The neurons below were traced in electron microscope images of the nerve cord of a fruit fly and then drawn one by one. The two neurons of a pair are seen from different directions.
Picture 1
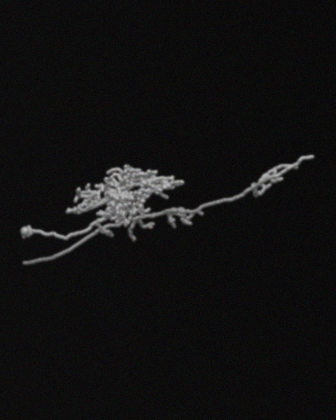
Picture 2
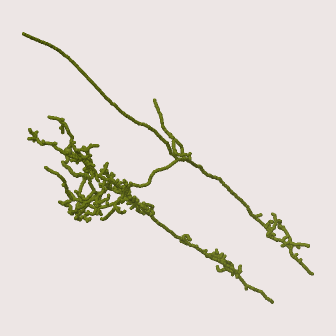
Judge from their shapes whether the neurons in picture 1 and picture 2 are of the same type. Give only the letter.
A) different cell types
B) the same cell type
A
